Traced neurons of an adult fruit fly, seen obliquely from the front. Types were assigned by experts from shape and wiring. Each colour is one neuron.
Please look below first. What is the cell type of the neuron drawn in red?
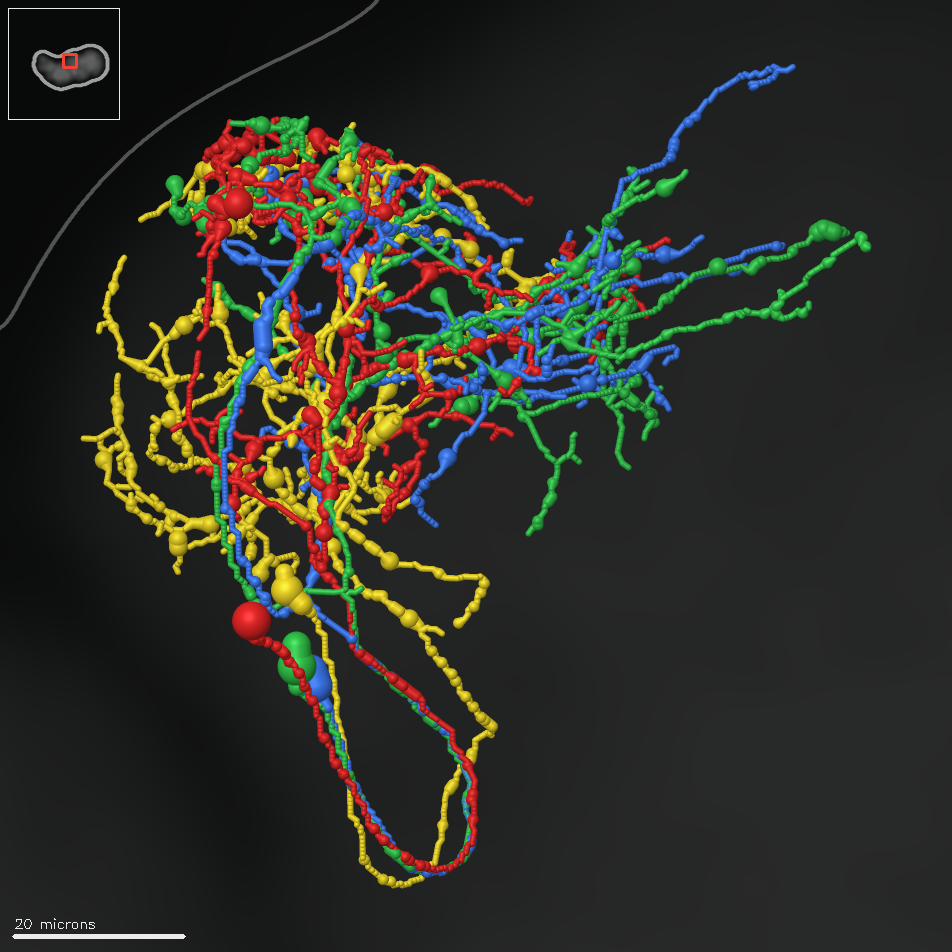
CB1483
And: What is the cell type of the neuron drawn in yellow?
LHAV4a7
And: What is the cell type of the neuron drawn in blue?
LHAV4b1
